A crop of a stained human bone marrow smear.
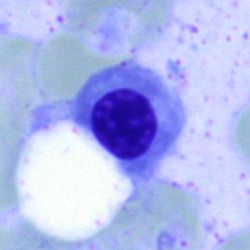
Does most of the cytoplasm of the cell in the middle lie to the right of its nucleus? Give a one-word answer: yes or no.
Yes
